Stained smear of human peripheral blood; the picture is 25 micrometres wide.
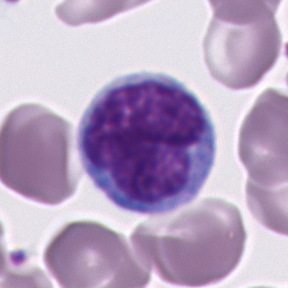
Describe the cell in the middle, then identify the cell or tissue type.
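Cleft entering the nucleus from the right side. Chromatin clumped into dark purple masses, paler gaps between. Cytoplasm without visible granules or vacuoles. Central cell: monocyte.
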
